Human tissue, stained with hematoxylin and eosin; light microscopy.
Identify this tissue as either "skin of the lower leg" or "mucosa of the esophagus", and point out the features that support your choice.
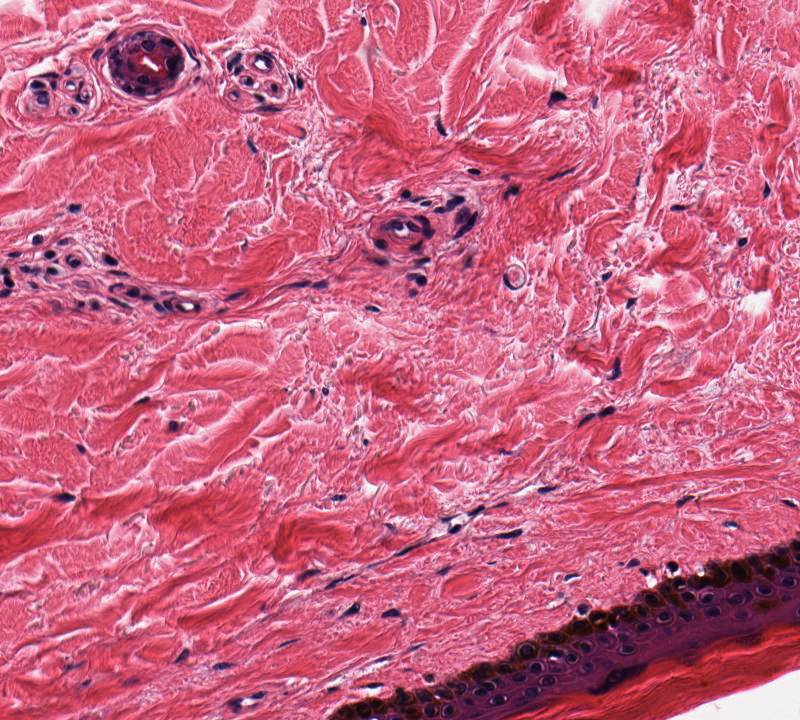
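Skin of the lower leg. First, the stratified epithelium has a flat lower border without deep projections. Second, its deepest layer is heavily loaded with dark brown pigment. Third, the stroma's thick pink collagen bundles run many ways; its nuclei are sparse, small, dark, mostly elongated.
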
